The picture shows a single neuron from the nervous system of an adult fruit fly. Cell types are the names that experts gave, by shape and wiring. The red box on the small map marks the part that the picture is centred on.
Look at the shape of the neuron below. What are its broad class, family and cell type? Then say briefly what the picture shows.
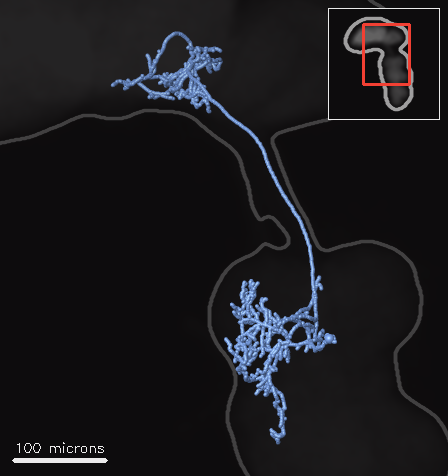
This is an ascending neuron. Its family is hemilineage 06B. The cell type is AN06B037. It reaches both the brain and the nerve cord, passing through the neck. From top to bottom in the picture it spans about 450 microns. Dozens of branch ends can be seen.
